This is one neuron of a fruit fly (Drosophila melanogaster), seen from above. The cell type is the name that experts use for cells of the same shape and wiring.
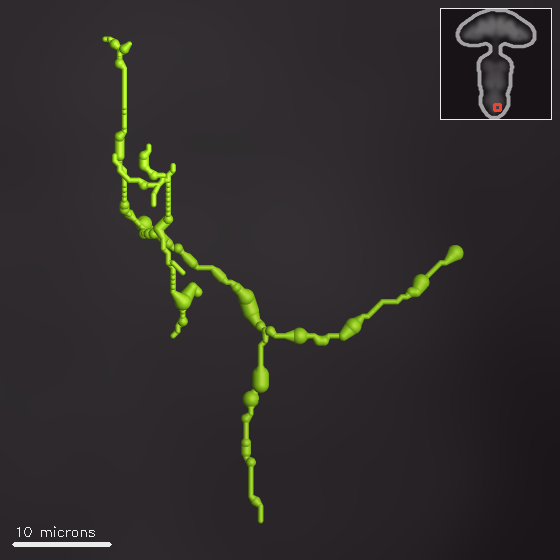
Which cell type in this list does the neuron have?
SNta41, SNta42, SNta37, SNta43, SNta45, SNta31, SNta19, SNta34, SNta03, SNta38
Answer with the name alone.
SNta38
